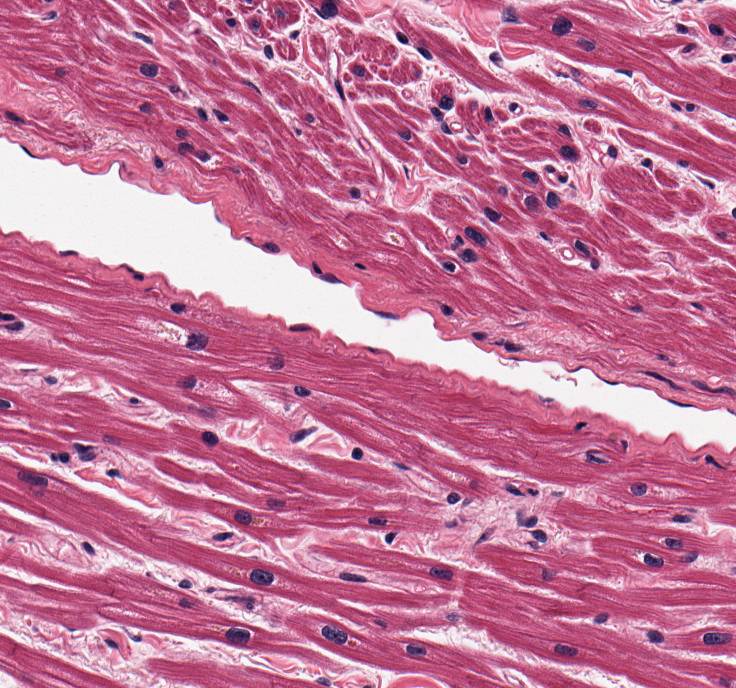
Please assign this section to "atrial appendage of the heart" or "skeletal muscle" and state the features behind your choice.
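This is atrial appendage of the heart, not skeletal muscle. What decides it is the nuclei: oval, and lying centrally within the muscle fibres.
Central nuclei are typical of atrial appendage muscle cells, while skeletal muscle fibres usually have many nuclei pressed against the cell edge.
Beyond that, an empty slit-like space crosses the middle diagonally, between an upper and a lower band of muscle. In the lower half the fibres are cut lengthwise, parallel to the slit, while in the upper middle some are cut across, giving rounded profiles among lengthwise ones.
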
